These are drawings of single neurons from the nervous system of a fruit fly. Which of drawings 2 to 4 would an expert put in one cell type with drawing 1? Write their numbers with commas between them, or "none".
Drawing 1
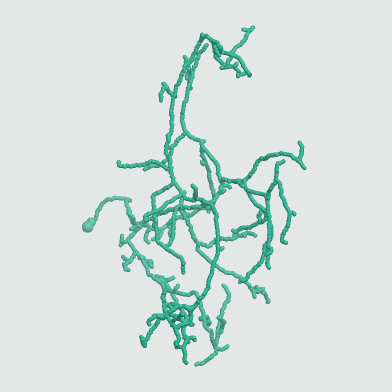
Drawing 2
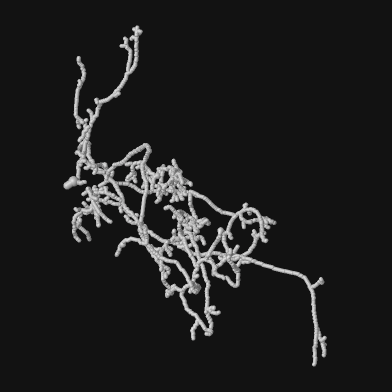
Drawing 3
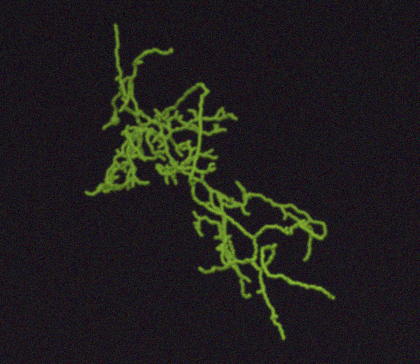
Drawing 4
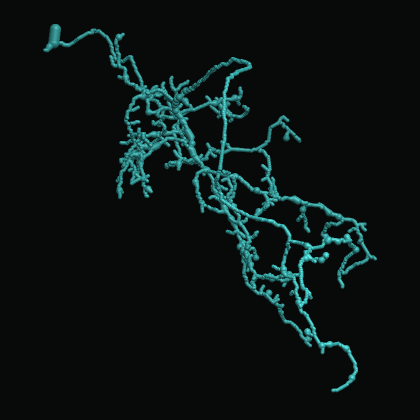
none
